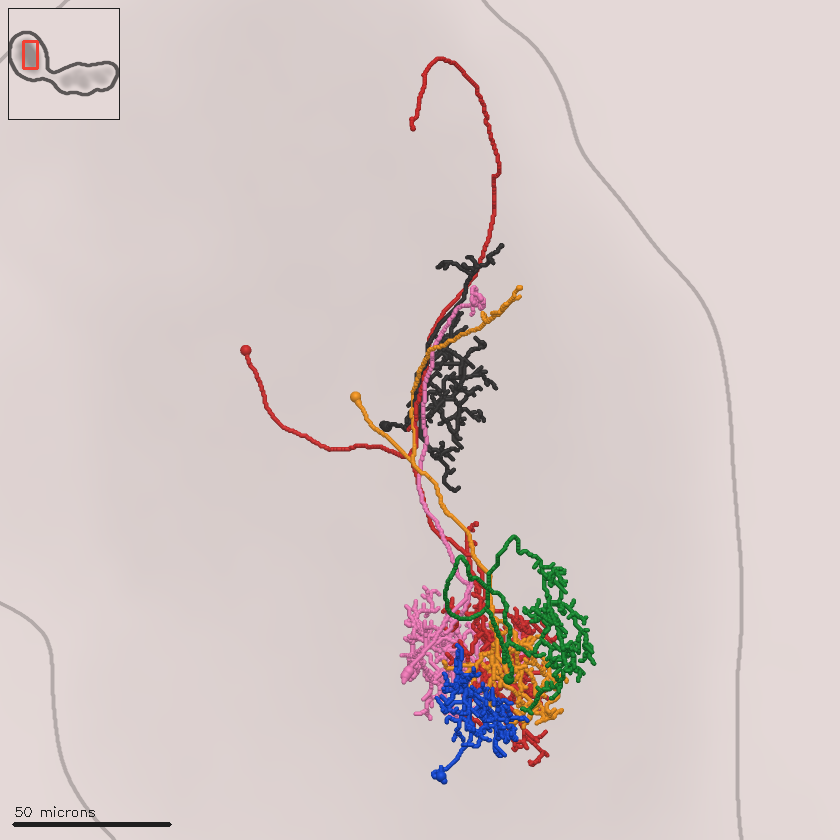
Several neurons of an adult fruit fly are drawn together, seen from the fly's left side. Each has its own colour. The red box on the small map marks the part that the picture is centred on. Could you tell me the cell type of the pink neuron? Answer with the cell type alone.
LC20b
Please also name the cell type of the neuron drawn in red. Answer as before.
LC28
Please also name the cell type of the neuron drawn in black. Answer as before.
LC27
